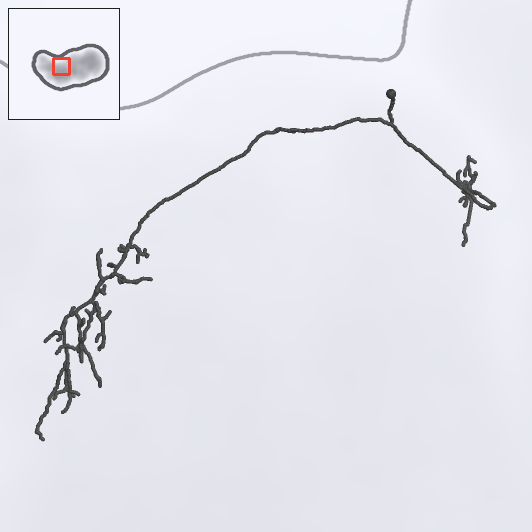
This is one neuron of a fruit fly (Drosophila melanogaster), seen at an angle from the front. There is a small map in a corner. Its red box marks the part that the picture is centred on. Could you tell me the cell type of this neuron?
MeLo5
